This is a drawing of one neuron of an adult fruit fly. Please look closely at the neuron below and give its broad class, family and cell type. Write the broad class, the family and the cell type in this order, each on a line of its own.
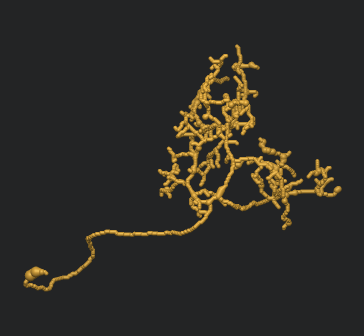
nerve-cord intrinsic neuron
hemilineage 14A
IN14A076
